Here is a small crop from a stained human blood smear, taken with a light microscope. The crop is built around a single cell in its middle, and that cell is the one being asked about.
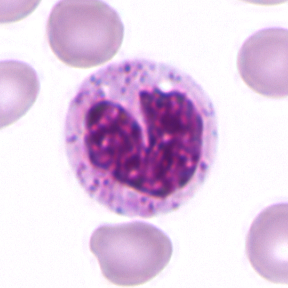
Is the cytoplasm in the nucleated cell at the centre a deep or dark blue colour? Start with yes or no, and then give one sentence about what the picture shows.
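No. The cytoplasm is pale pinkish-lilac.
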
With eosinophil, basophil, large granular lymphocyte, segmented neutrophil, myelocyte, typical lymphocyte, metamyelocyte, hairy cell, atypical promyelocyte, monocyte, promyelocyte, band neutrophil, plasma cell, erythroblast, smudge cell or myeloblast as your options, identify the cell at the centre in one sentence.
Positioned in the middle of the crop is a band neutrophil.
